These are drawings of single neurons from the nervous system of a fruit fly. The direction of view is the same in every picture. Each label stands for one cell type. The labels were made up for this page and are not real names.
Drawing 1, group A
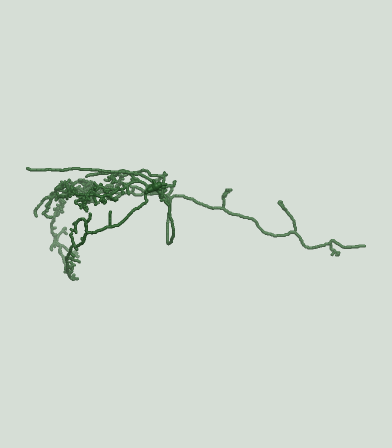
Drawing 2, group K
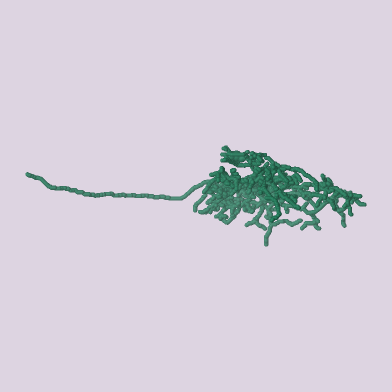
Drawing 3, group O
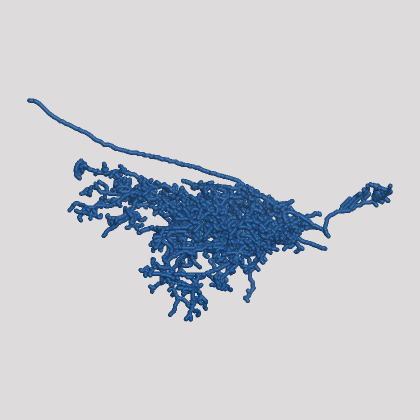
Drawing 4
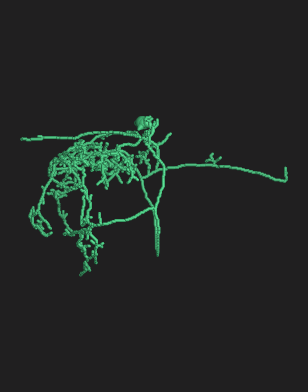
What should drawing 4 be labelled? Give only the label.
group A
